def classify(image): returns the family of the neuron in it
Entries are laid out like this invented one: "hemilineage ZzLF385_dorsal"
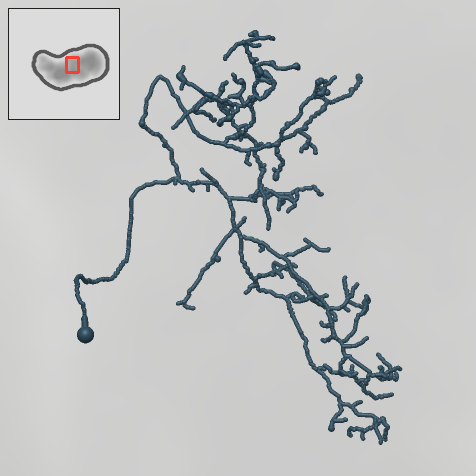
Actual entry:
"hemilineage SLPav3"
